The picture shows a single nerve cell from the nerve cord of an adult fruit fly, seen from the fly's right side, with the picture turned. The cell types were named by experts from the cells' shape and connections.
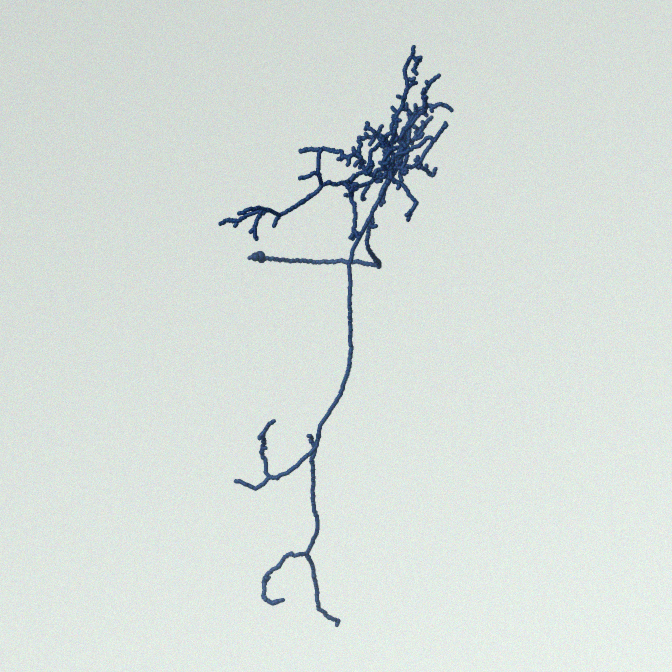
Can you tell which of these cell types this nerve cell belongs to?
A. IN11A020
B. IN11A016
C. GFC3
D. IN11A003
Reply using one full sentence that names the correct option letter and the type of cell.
The nerve cell is sorted into cell type GFC3, option C.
